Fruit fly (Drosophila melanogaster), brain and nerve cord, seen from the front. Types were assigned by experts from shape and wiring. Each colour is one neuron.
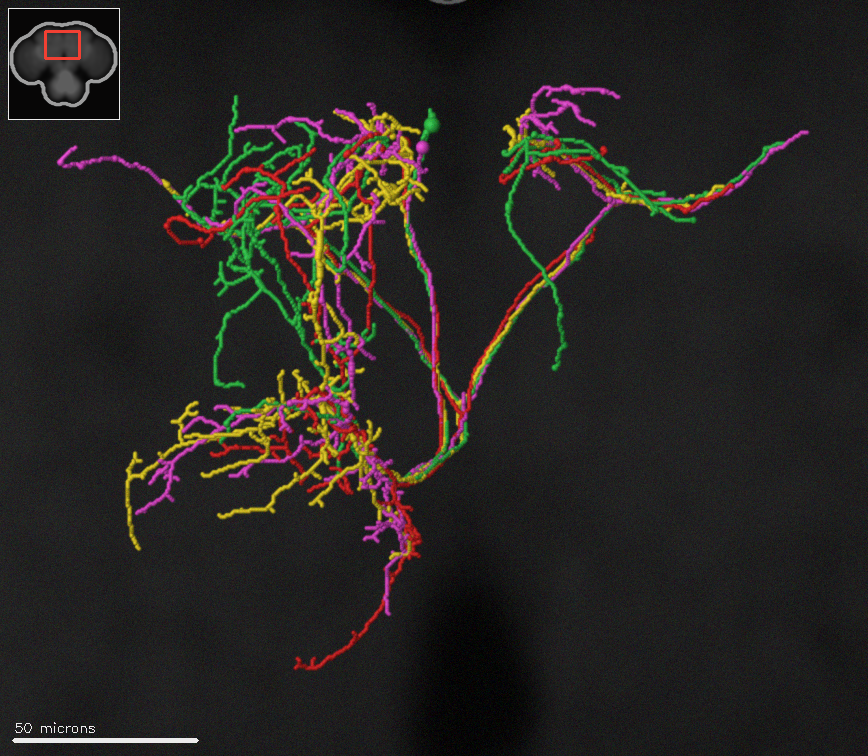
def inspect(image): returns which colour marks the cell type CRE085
green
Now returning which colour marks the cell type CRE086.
red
